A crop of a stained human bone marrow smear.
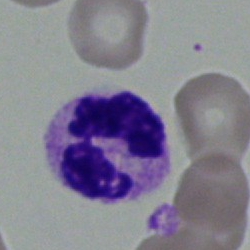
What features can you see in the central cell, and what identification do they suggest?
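Take a look at the chromatin first: it's dark purple and coarsely clumped. You can't see any nucleoli in the nucleus, and the cytoplasm has no vacuoles. So this is a segmented neutrophil.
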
